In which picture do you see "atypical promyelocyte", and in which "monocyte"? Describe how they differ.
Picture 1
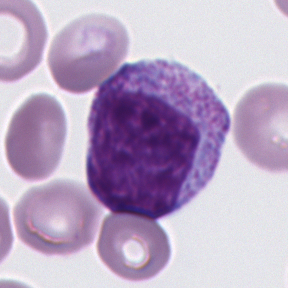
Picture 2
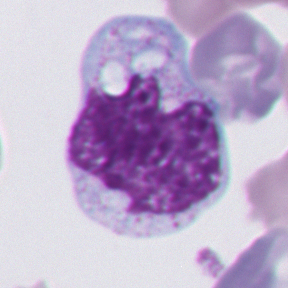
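The atypical promyelocyte is in picture 1 and the monocyte is in picture 2. The atypical promyelocyte has an angular outline with several fairly straight sides, whereas the monocyte is a rounded oval, taller than it is wide. In picture 1 the nucleus is a single unlobed mass filling most of the cell; in picture 2 it is irregular, with a notched and indented upper border, and its dark purple chromatin is clumped, with small pale gaps between the clumps.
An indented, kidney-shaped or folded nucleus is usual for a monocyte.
The monocyte has abundant pale grey-blue cytoplasm.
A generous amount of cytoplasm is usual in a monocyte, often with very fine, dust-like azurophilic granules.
Fine granules are present in both: purple and dusted over the cytoplasm in picture 1, pinkish-purple and scattered in picture 2.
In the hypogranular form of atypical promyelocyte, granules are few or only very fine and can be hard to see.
No vacuoles are seen in the cytoplasm in picture 1, where a red cell touches the lower edge; in picture 2, red cells lie against the upper right edge.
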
